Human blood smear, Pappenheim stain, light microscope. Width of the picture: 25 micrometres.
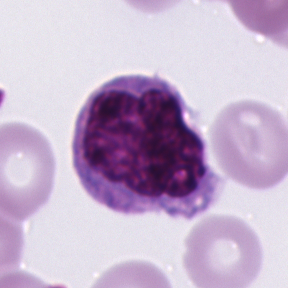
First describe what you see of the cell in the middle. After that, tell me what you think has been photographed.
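Nucleus folded and lobulated, notched along its upper edge. Chromatin dark purple and clumped, crossed by paler strands. No distinct nucleoli. Cytoplasm without coarse coloured granules. Monocyte.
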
